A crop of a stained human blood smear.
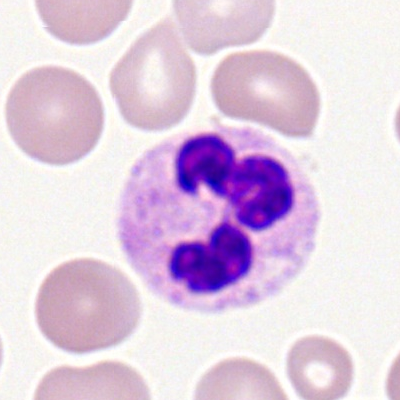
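Segmented neutrophil, the cell in the middle of this smear. Count the lobes of its nucleus: there are three, separate from one another. Look at the lowest one: it is joined to the others only by a thin strand. The chromatin is dark purple and coarsely clumped, and fine, small pinkish-violet granules are scattered through the cytoplasm.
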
